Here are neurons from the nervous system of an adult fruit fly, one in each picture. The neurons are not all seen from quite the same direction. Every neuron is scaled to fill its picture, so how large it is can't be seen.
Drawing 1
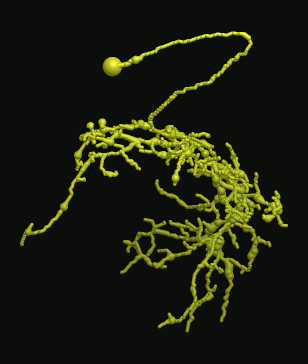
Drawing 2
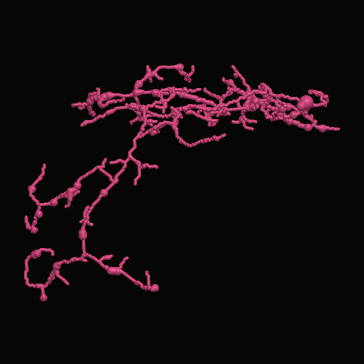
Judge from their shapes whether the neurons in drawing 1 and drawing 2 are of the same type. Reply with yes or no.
no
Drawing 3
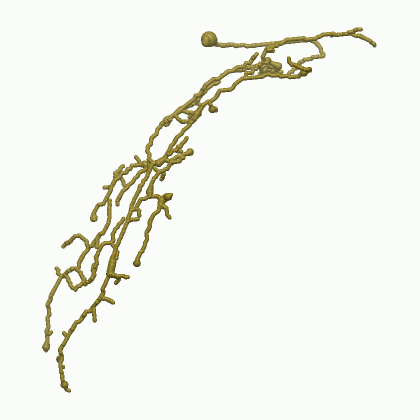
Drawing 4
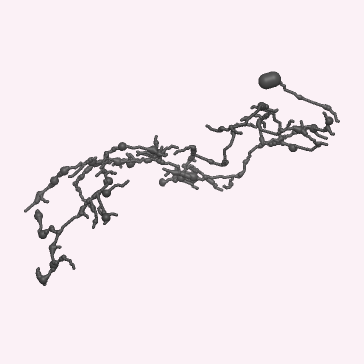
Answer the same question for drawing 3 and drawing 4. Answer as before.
no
